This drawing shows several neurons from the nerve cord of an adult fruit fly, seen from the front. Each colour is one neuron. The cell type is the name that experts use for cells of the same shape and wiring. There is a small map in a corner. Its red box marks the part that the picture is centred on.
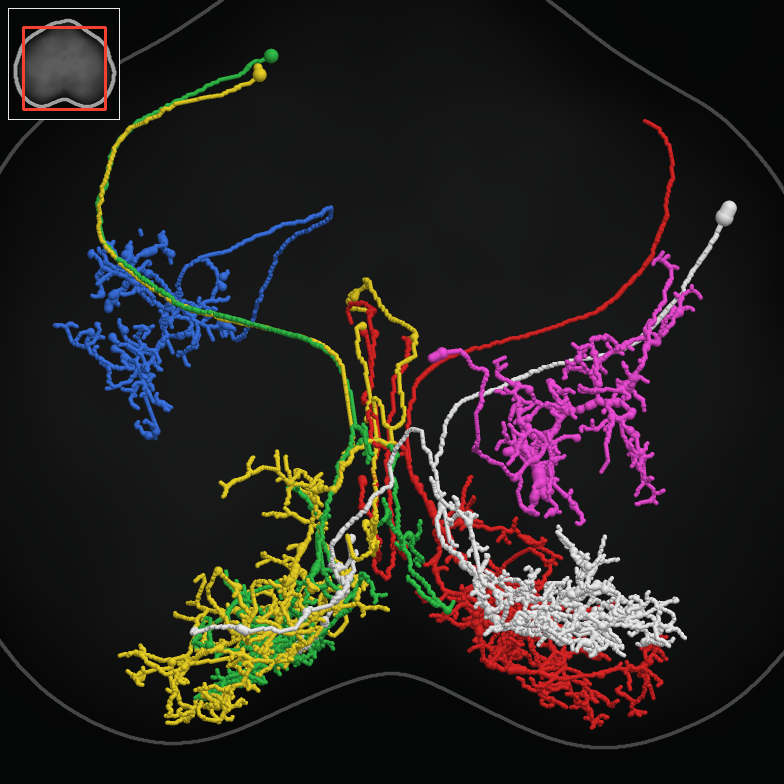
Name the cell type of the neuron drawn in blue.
IN21A111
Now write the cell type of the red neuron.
IN23B073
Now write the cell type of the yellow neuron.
IN23B080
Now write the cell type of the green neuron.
IN23B089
